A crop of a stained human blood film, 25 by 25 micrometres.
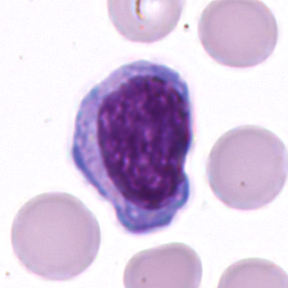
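Plasma cell, described point by point: first, an irregular, somewhat angular outline, about 15 by 10 micrometres. Second, an oval nucleus of about 12 by 8 micrometres, lying off-centre toward the right side and filling about 60% of the cell's area. Third, dark purple, coarsely clumped chromatin. Last, cytoplasm with no visible granules.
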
